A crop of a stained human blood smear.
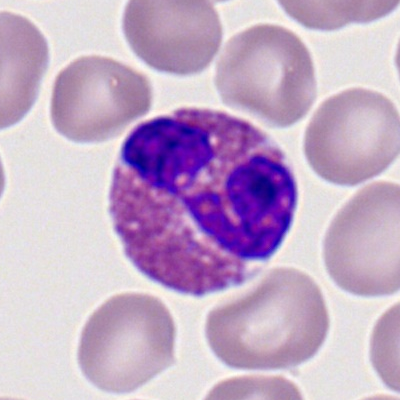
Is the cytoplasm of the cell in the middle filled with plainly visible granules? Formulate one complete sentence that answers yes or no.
Yes, many visible granules are held in the cytoplasm of the cell.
